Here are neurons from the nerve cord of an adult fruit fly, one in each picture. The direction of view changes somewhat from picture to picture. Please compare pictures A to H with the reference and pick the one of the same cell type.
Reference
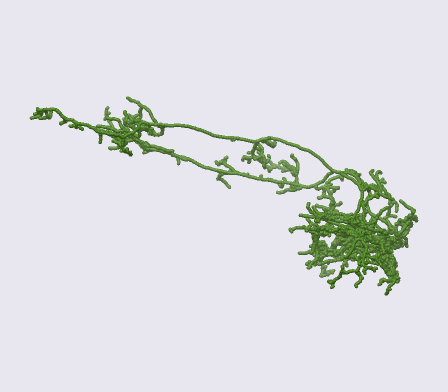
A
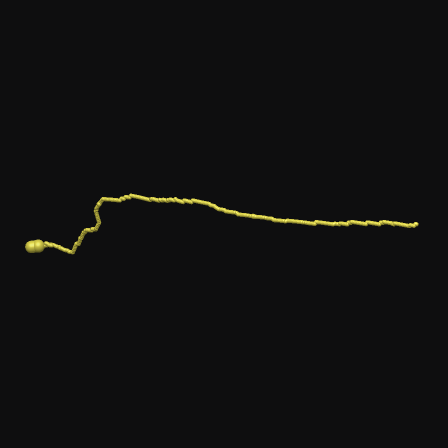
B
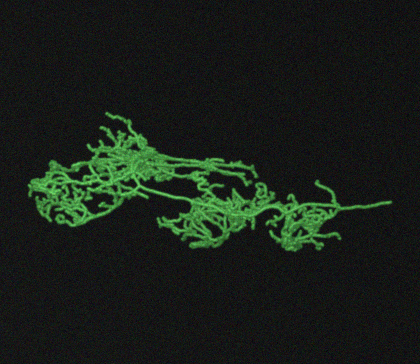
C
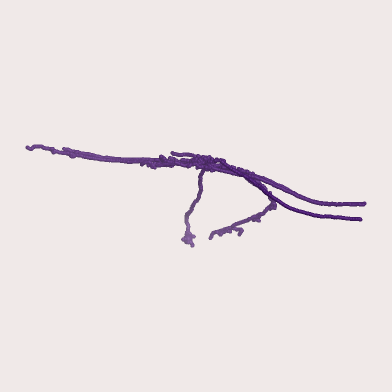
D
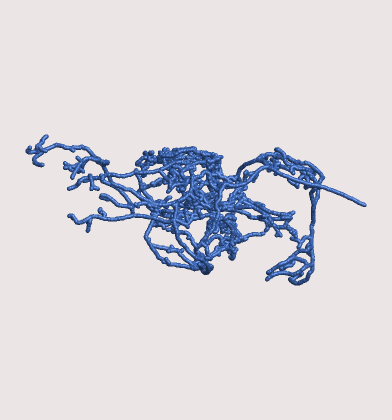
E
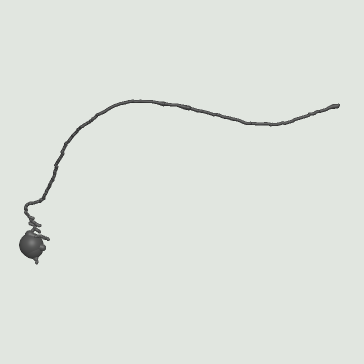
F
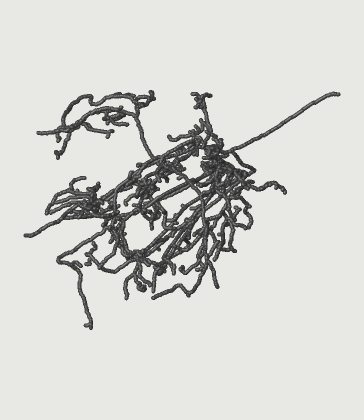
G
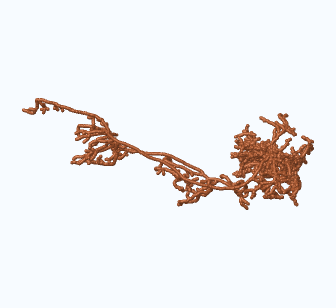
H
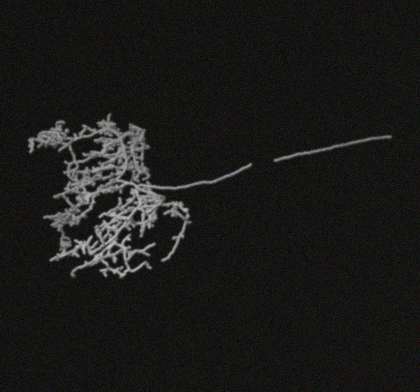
Picture G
